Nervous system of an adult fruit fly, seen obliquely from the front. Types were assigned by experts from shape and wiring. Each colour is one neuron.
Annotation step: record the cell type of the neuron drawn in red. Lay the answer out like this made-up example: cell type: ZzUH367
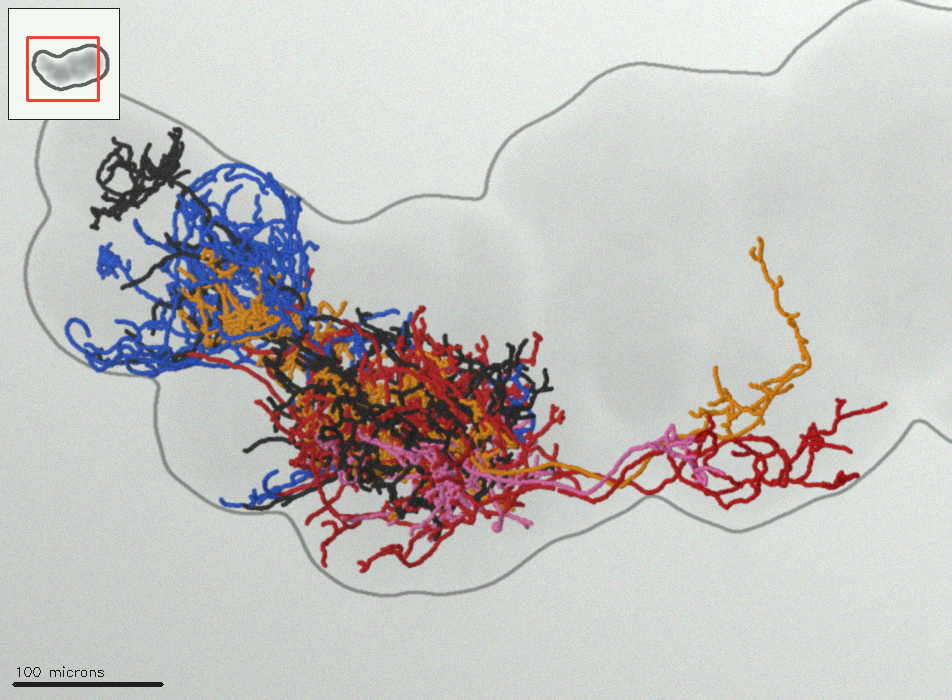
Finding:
cell type: AN00A002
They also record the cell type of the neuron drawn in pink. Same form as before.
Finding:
cell type: AN10B025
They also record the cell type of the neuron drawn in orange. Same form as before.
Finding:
cell type: AN05B006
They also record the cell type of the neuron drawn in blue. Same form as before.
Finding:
cell type: IN27X002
